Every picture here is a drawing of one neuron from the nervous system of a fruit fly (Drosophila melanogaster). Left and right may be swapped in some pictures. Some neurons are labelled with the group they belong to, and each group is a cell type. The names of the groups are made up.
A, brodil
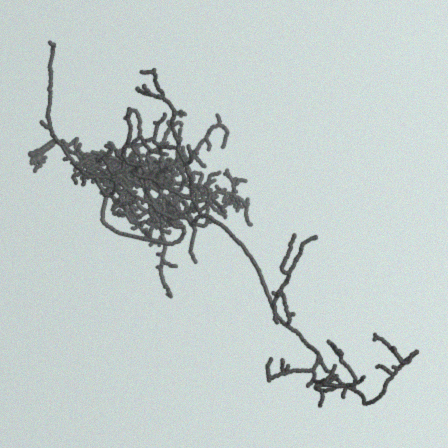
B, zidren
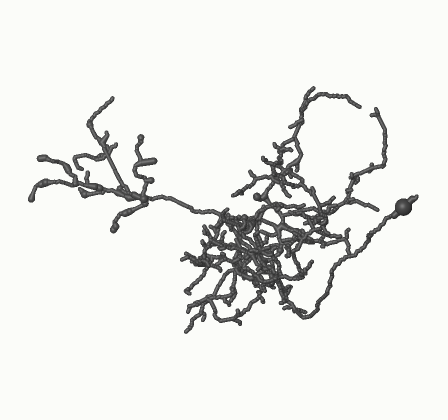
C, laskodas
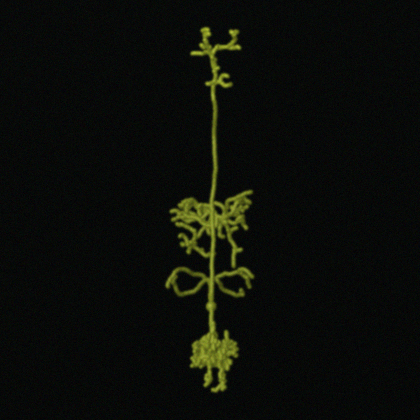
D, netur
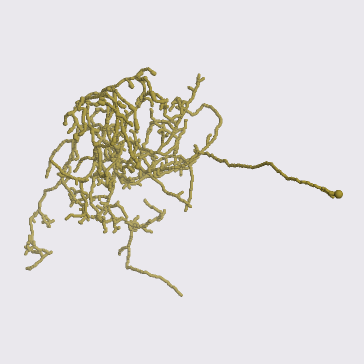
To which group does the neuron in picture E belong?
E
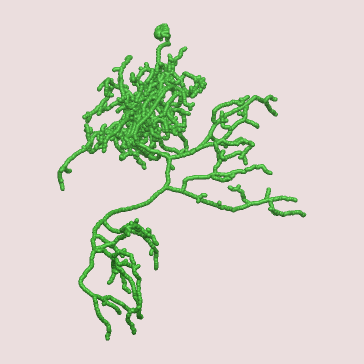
brodil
